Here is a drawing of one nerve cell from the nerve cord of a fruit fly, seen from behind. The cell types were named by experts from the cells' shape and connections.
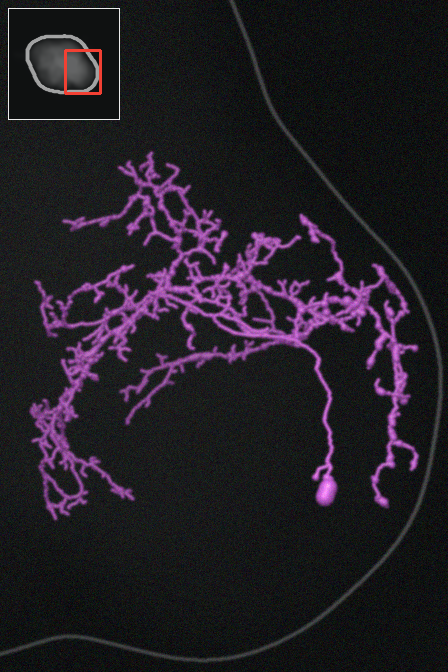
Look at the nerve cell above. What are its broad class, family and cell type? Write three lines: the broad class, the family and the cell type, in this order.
nerve-cord intrinsic neuron
hemilineage 03A
IN03A055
